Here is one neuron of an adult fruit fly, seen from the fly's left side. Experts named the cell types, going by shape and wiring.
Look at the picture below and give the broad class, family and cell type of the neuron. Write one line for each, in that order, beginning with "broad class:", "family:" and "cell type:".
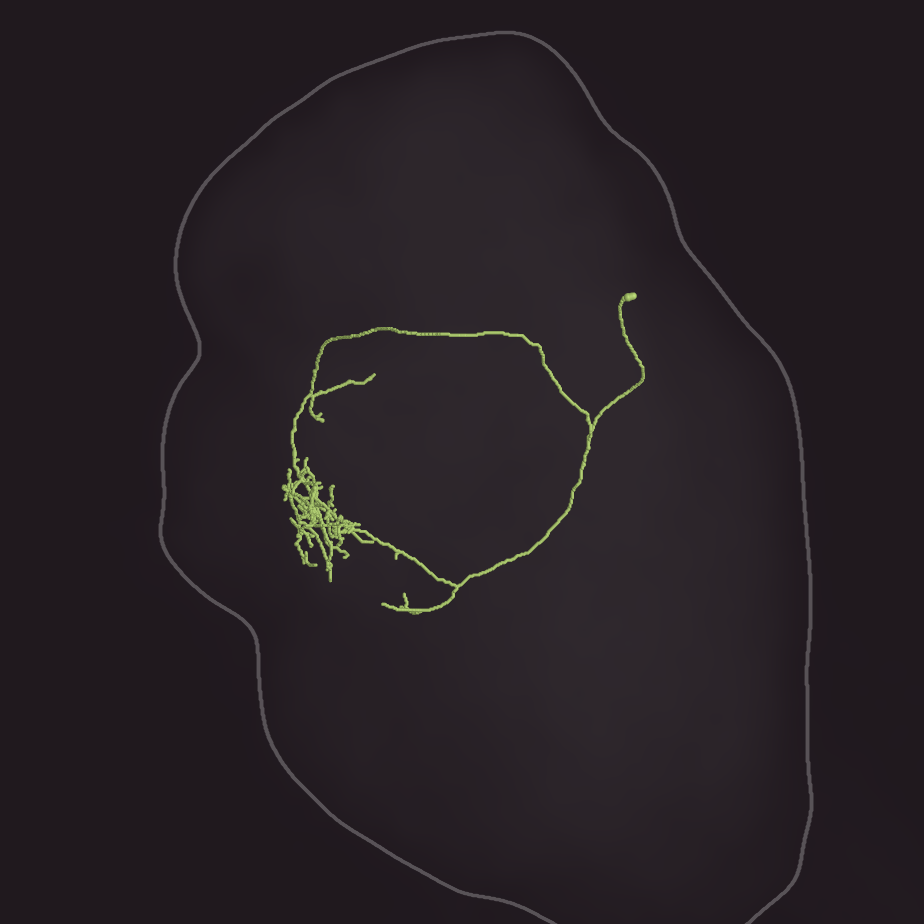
broad class: central-brain intrinsic neuron
family: hemilineage VPNp&v1_posterior
cell type: CB1774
